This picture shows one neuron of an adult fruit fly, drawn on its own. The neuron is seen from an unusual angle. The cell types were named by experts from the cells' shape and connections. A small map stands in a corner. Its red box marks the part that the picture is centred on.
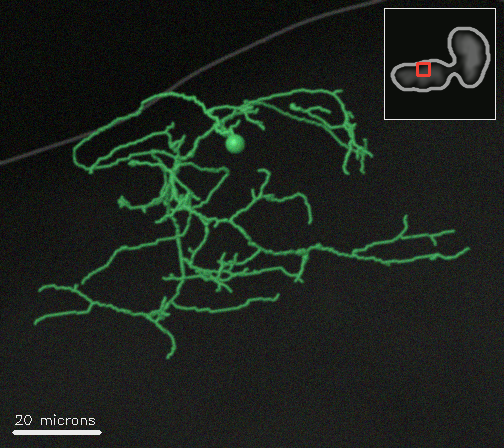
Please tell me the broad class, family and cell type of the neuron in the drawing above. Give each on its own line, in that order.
nerve-cord intrinsic neuron
hemilineage 11B
IN11B018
